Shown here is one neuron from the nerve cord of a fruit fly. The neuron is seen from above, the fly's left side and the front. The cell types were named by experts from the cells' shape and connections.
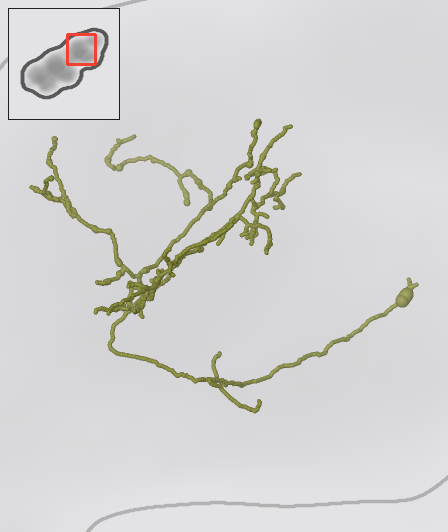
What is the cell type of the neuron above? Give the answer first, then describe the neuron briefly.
Its cell type is IN14A065. It is a nerve-cord intrinsic neuron. In this view it is wider than it is tall.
